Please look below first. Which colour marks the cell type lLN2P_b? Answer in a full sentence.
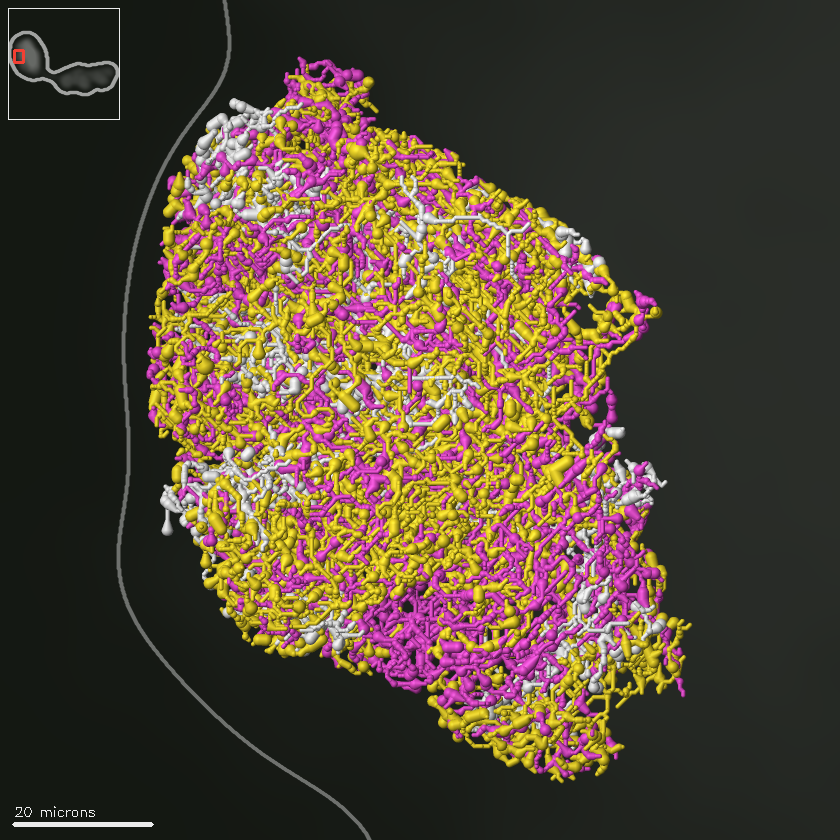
The colour is white.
